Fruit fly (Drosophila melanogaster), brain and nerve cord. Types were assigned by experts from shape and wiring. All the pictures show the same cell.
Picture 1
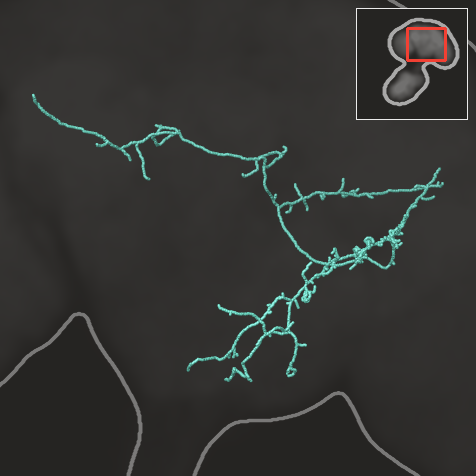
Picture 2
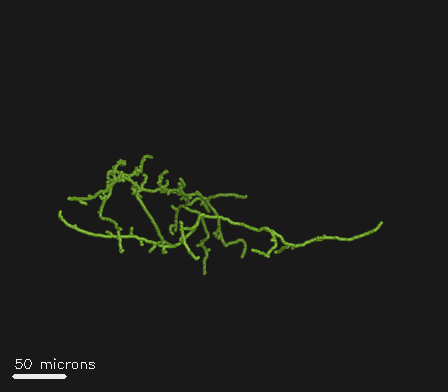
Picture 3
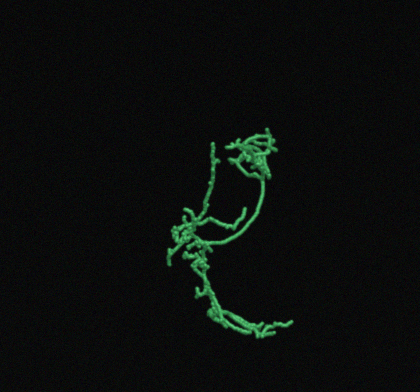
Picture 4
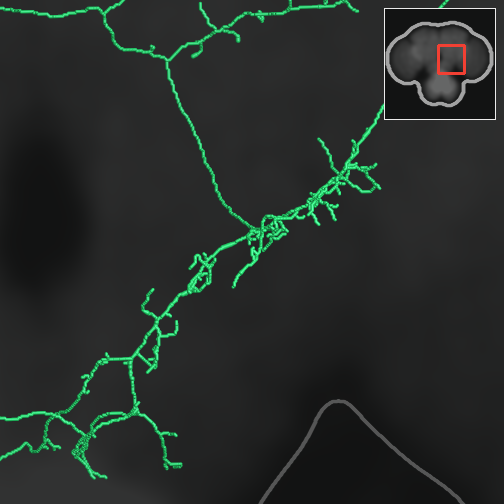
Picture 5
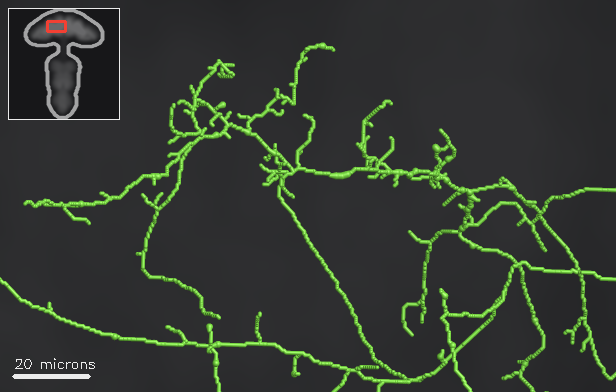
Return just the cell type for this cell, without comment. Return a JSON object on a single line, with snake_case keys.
{"cell_type": "SAD046"}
